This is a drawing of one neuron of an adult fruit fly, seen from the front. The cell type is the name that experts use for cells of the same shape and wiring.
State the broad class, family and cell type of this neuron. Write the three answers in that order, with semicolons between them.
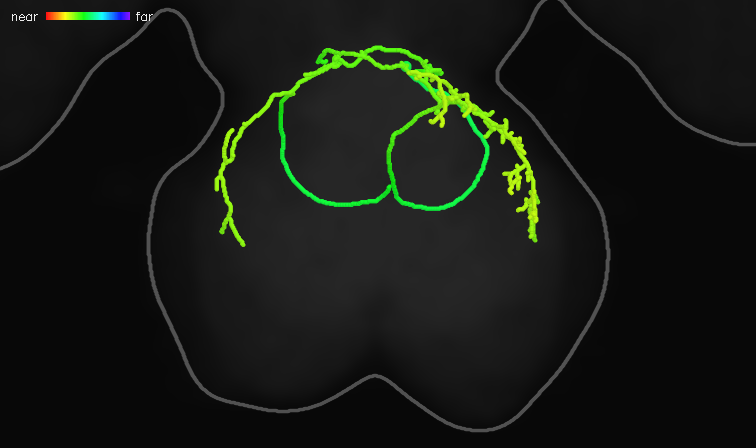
nerve-cord intrinsic neuron; hemilineage 19B; IN19B086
